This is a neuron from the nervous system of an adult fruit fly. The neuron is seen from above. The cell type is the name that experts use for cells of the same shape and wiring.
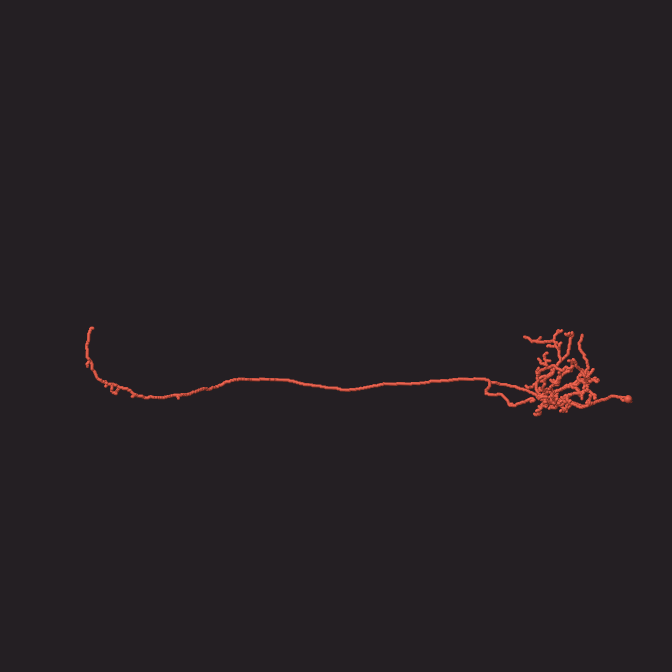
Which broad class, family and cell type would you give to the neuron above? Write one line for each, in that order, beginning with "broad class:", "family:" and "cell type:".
broad class: central-brain intrinsic neuron
family: hemilineage VPNp1_medial
cell type: LHPV3a3_b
